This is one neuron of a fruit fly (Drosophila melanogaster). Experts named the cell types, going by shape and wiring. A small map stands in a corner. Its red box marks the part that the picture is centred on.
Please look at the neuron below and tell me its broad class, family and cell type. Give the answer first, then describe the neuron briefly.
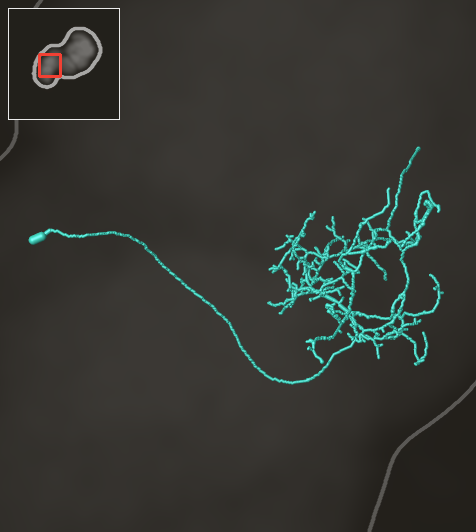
Its broad class is nerve-cord intrinsic neuron. Its family is hemilineage 06A. The cell type is IN06A087. The cell body is on the left of the picture. The picture shows dozens of branch ends.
